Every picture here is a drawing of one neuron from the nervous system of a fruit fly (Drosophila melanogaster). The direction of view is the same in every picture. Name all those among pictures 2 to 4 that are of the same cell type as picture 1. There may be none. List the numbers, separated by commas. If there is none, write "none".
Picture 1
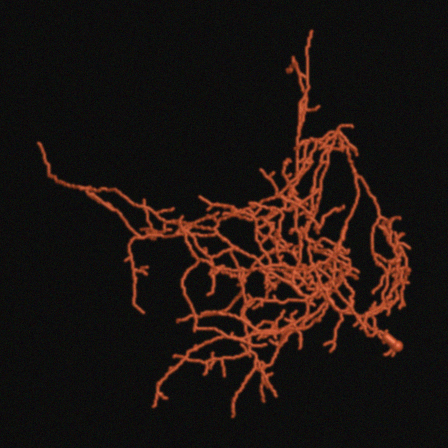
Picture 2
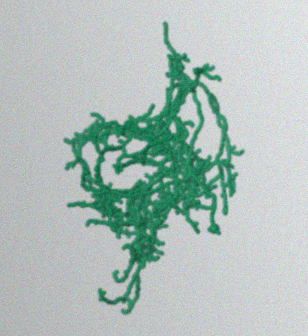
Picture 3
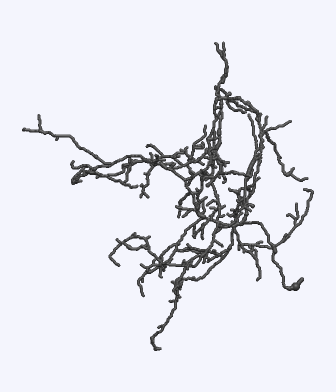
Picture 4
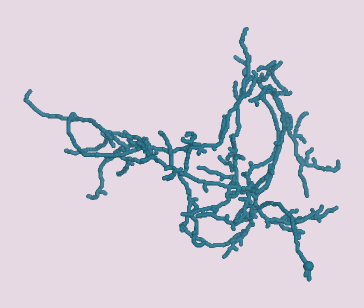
2, 3, 4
